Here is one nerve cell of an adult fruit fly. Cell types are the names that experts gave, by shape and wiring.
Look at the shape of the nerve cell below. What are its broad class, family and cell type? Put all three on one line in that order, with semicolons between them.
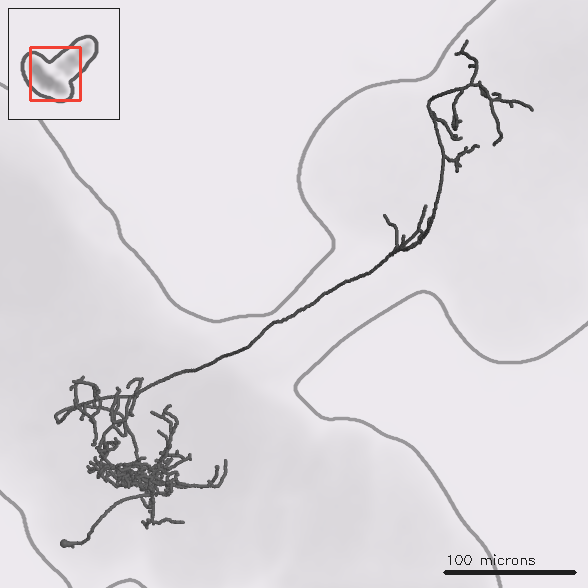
descending neuron; hemilineage MD3; DNg59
